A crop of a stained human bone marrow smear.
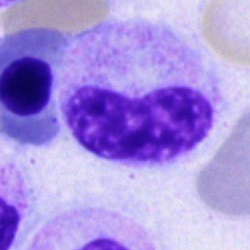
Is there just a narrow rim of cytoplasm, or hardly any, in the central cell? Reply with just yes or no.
No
